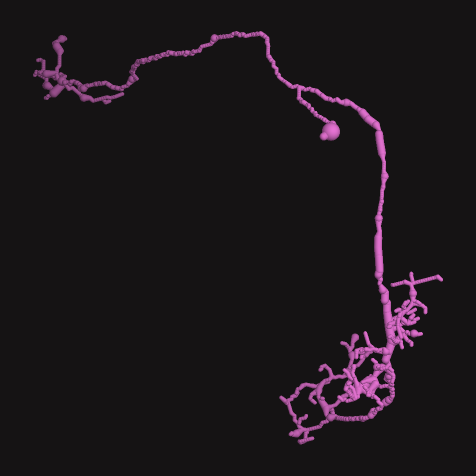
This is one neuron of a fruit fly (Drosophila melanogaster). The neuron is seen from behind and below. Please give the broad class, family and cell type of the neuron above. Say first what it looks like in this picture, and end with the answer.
Dozens of branch ends can be seen. As drawn here it is about as wide as it is tall. This is a visual projection neuron. The family is LLPC. The cell type is LLPC2.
